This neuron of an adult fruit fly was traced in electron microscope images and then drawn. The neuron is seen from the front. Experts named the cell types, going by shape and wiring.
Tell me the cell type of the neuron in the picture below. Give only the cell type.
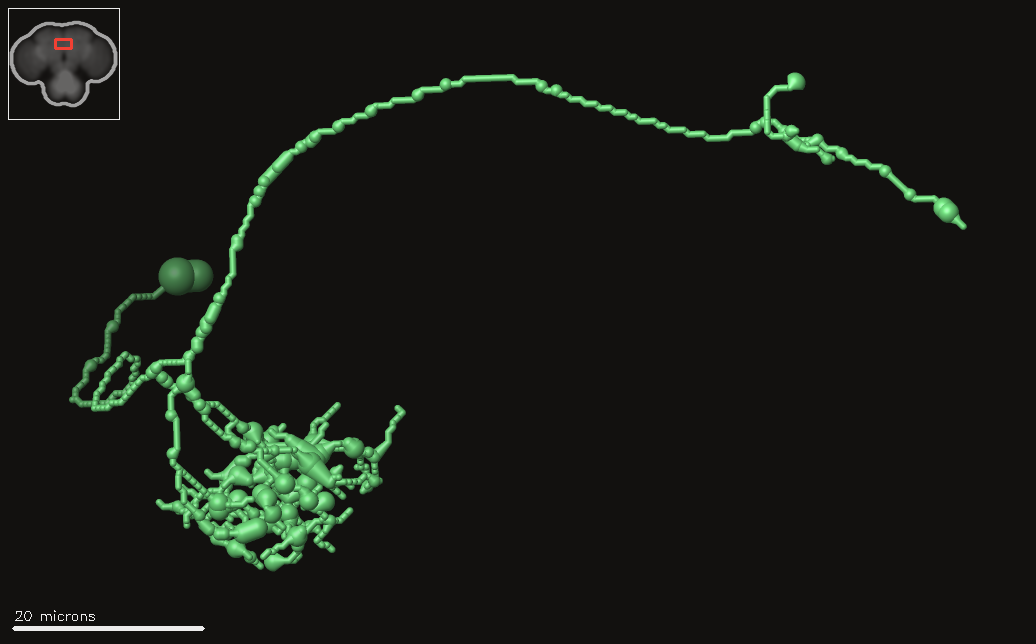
FC1A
